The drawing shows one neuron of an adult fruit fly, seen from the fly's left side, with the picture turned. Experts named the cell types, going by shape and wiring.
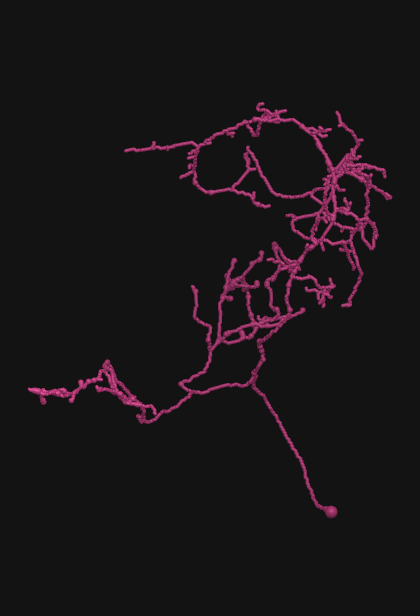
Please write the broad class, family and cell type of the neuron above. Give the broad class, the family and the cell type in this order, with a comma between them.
central-brain intrinsic neuron, hemilineage SMPp&v1_posterior, CRE079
